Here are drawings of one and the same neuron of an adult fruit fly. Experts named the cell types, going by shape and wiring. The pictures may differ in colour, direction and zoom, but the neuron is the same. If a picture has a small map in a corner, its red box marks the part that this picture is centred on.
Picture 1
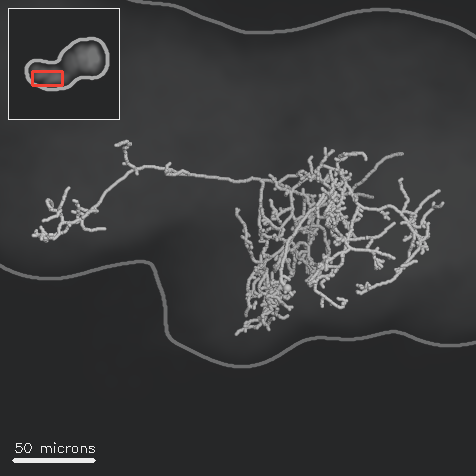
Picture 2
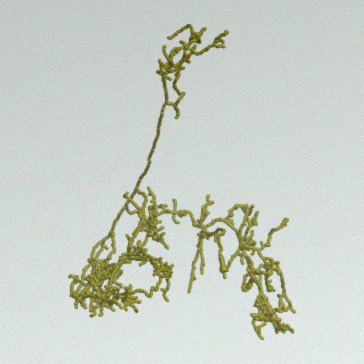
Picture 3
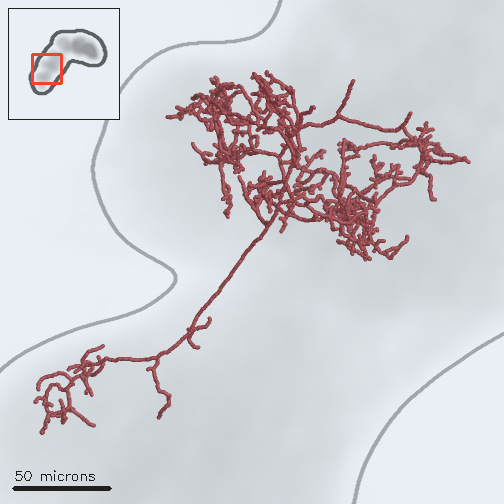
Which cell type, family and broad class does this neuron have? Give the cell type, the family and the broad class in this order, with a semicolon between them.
IN12B013; hemilineage 12B; nerve-cord intrinsic neuron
